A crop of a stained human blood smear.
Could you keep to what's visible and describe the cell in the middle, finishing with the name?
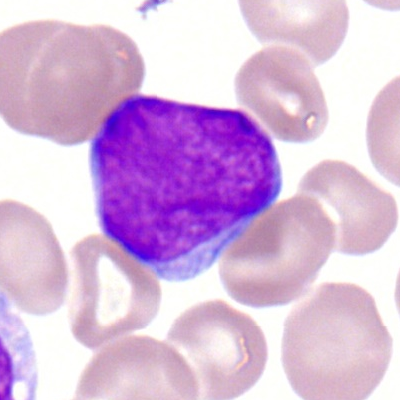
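A single unlobed nucleus follows the angular outline of the cell. Cytoplasm is scant, appearing mainly as a narrow rim along the lower edge. That pale blue cytoplasm contains neither visible granules nor vacuoles. Name of the cell: myeloblast.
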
